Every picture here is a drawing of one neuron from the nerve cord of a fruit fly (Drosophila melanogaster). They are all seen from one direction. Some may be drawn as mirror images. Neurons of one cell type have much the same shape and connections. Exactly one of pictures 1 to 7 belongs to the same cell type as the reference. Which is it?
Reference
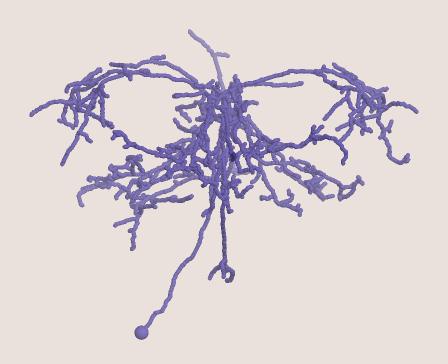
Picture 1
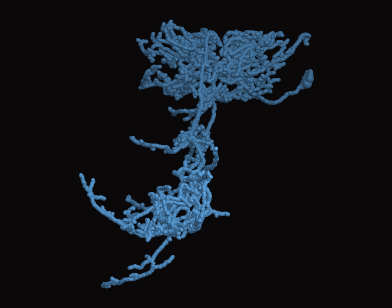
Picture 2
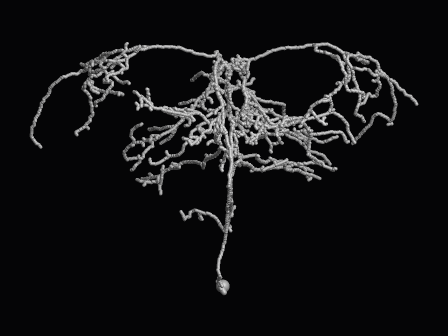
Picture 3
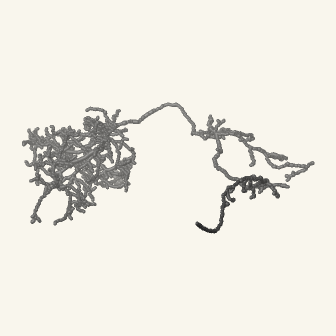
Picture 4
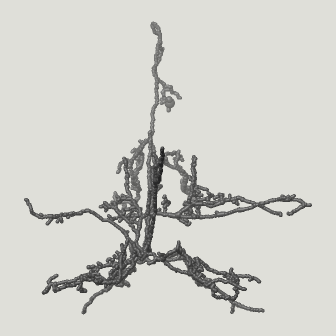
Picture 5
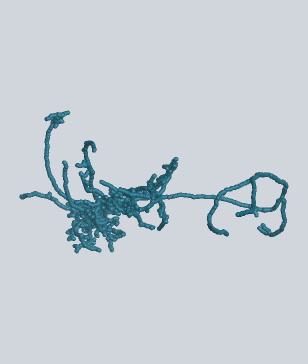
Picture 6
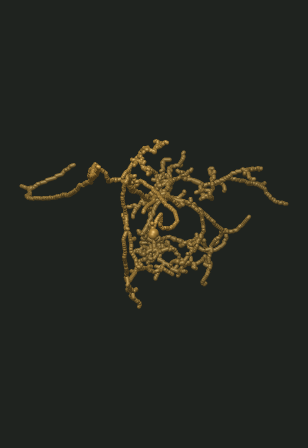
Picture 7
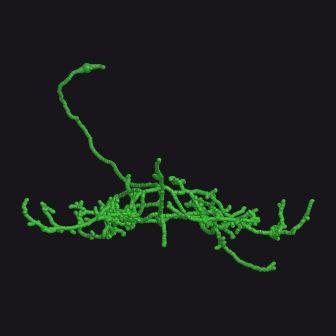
2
